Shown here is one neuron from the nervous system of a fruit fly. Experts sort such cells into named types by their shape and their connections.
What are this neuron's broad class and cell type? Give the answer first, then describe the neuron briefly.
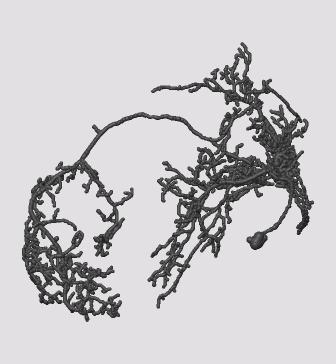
This is a central-brain intrinsic neuron. It is of cell type AVLP464. The picture shows dozens of branch ends. As drawn here it is about as wide as it is tall.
